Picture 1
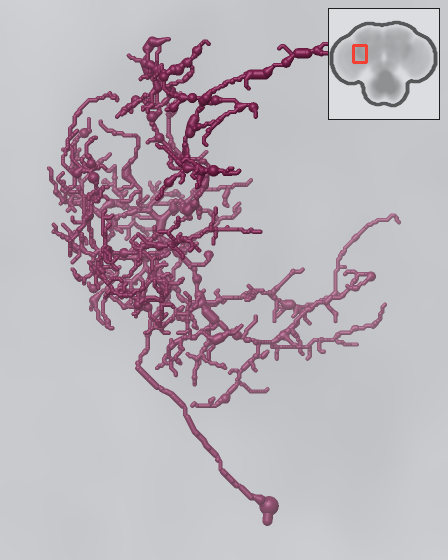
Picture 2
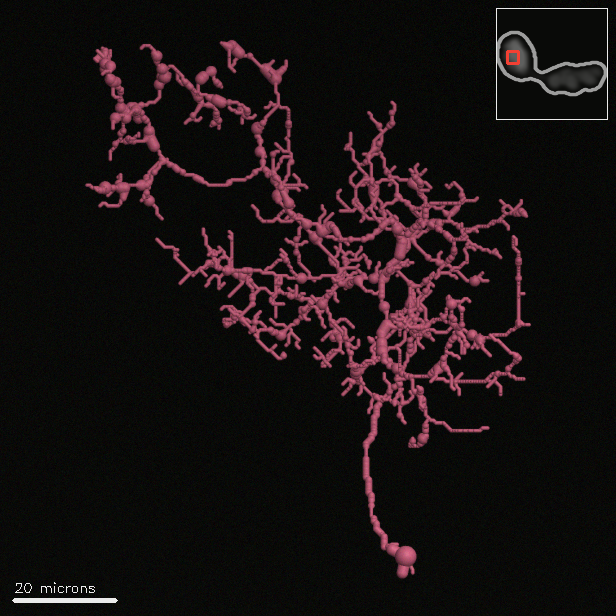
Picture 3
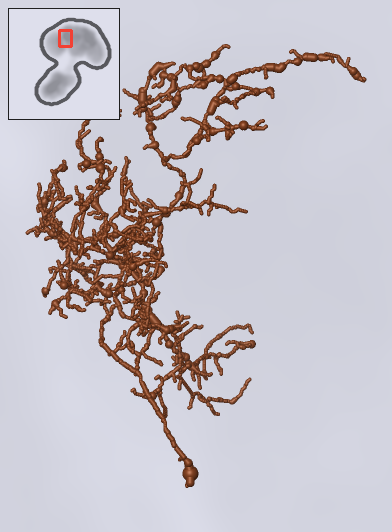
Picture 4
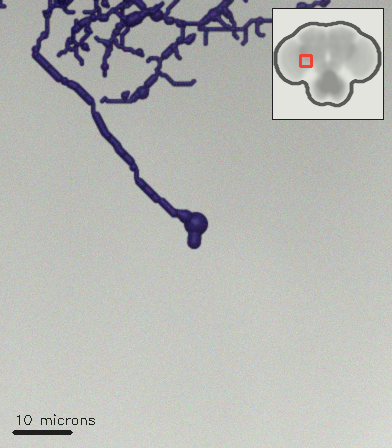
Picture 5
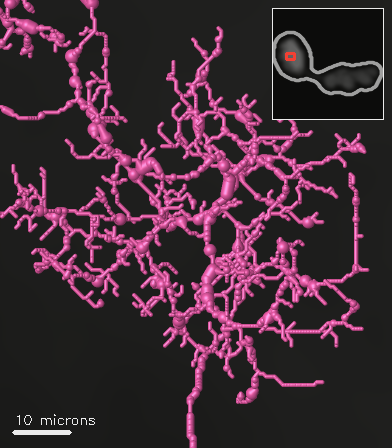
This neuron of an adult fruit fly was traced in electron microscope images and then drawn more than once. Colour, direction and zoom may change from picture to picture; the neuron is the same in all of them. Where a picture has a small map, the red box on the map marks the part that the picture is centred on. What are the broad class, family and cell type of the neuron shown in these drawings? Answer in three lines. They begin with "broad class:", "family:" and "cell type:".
broad class: central-brain intrinsic neuron
family: hemilineage VLPl&p1_lateral
cell type: CB2655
